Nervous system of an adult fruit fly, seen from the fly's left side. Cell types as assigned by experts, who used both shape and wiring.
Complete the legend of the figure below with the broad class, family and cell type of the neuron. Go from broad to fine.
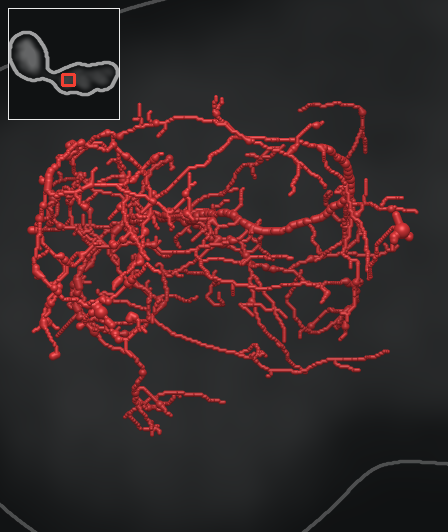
nerve-cord intrinsic neuron; hemilineage 03A; IN03A028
